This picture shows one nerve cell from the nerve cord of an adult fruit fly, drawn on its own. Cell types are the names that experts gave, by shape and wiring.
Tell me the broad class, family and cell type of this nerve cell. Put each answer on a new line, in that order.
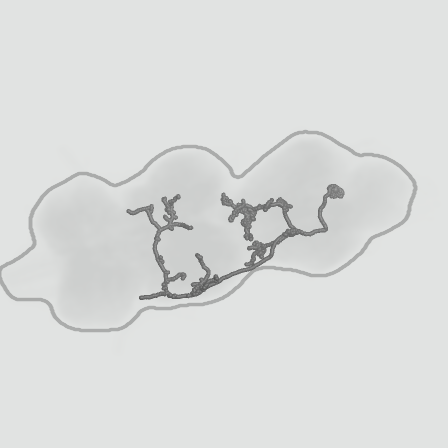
nerve-cord intrinsic neuron
hemilineage 19B
IN19B002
